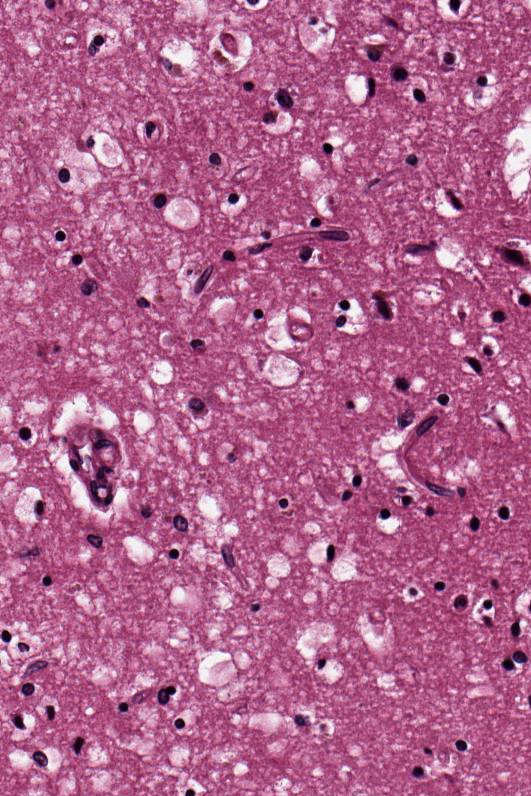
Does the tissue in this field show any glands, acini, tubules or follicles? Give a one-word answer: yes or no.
No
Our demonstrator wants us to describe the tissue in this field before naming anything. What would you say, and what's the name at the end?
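The whole field is finely fibrillary pink matrix holding scattered cells, without organised units. Most cells are small, with little visible cytoplasm and round, dark, dense nuclei, many within clear halos. Slender capillaries with elongated dark nuclei cross centre and centre-right. This is cerebral cortex.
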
